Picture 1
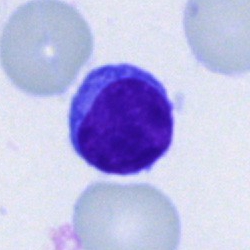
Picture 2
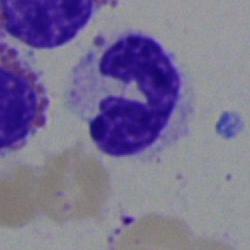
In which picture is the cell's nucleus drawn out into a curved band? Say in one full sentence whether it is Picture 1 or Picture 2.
It is in picture 2 that the nucleus forms a horseshoe, C, U or S shape without lobes.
